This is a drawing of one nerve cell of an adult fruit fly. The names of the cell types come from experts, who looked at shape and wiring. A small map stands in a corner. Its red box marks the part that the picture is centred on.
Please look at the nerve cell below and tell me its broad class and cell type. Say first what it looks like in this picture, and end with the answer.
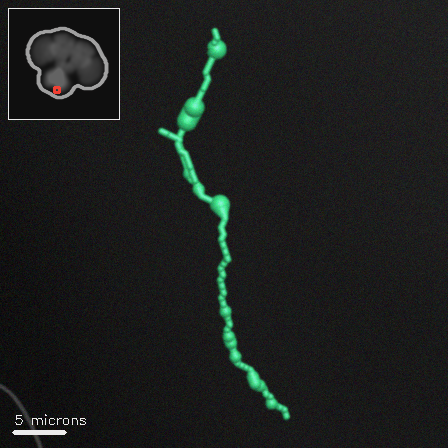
No cell body is drawn. From top to bottom in the picture it spans about 40 microns. There are a dozen or fewer branch ends. Its broad class is sensory neuron entering the nerve cord. Its cell type is SNxx33.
